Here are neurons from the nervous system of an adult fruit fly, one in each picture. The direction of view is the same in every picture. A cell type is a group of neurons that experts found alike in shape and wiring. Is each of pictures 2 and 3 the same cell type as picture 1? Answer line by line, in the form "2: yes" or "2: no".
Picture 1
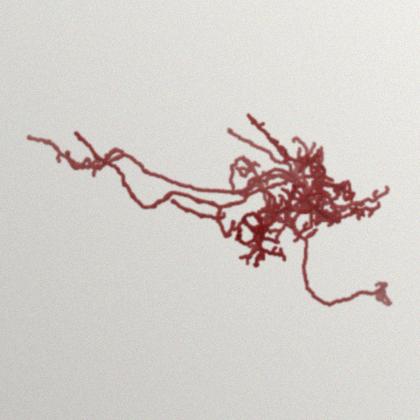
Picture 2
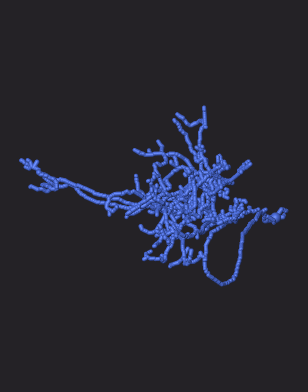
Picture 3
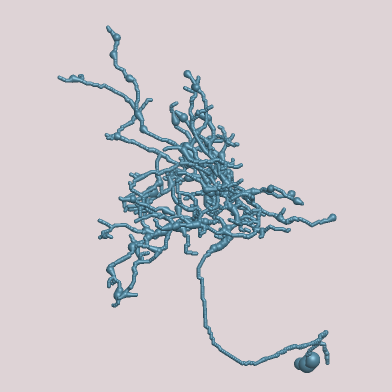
2: yes
3: no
